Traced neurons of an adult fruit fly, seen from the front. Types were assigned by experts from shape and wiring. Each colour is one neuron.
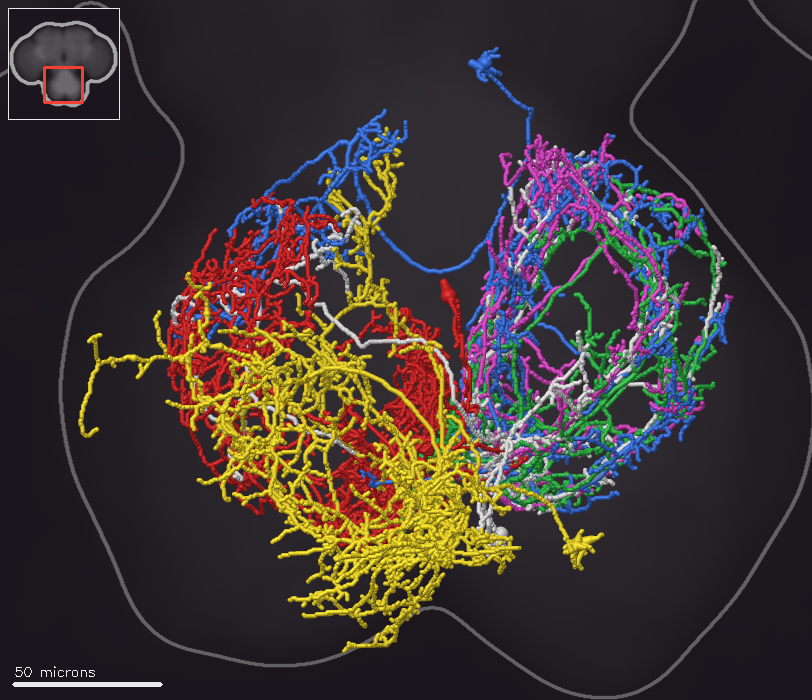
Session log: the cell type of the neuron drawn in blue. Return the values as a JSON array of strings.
["INXXX035"]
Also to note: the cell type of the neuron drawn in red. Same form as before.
["IN12B011"]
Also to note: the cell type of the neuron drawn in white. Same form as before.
["IN10B014"]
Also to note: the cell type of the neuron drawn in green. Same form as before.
["IN04B005"]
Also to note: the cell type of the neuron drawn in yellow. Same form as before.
["IN10B003"]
